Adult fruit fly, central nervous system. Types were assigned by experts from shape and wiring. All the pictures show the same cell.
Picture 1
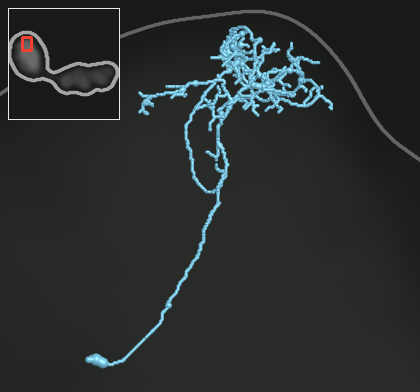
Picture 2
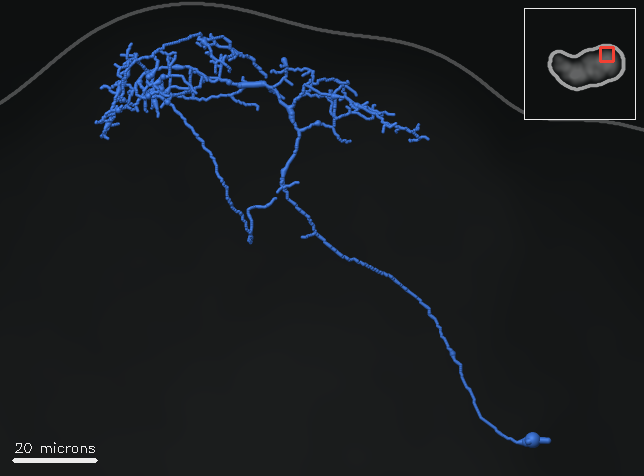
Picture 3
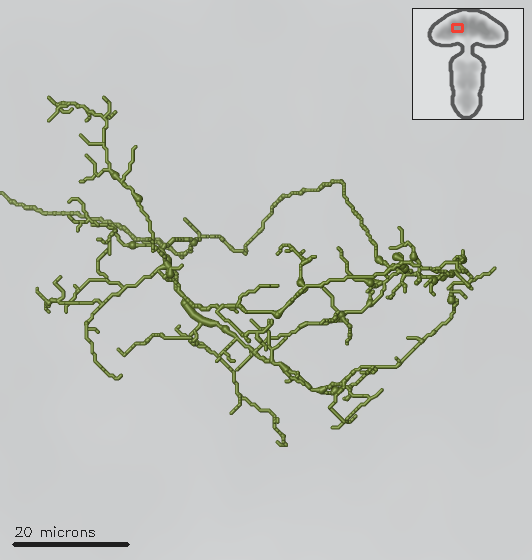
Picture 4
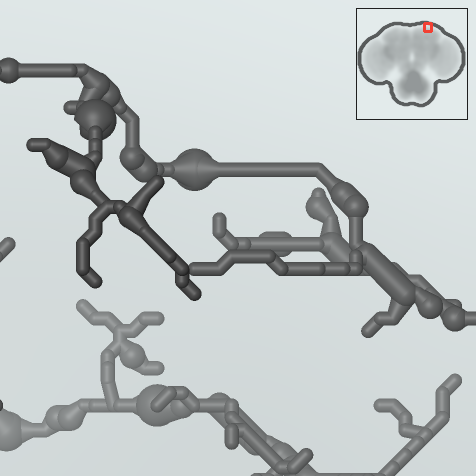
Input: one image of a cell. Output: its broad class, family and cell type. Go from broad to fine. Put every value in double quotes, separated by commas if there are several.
"central-brain intrinsic neuron", "hemilineage SLPal3_and_SLPal4_dorsal", "CB1608"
